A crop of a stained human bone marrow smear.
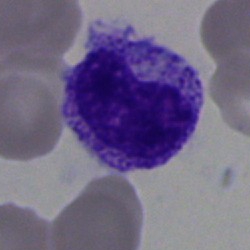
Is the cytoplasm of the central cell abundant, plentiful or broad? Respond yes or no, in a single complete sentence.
No, the nucleus fills most of this cell.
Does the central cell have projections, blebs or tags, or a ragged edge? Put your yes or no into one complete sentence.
Yes, what the cell shows is a rough outline, frayed or with projections, blebs or tags.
